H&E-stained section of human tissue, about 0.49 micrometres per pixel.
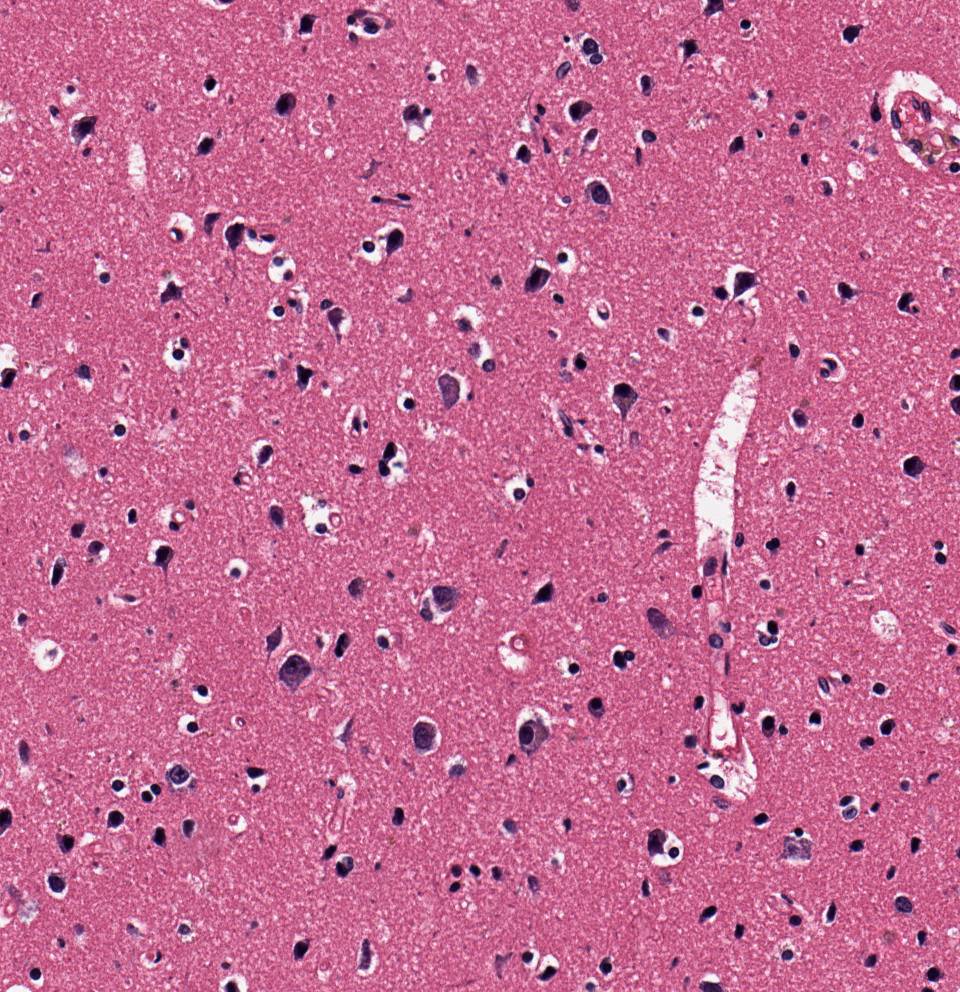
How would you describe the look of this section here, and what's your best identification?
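Cells are scattered singly and fairly evenly across the entire field, forming no glands or other units. Most are small, with round dark nuclei and little visible cytoplasm. Between them the background is finely granular and uniformly pink. In the top right corner, a small vessel cut in cross-section contains cells within its lumen. The section is cerebral cortex.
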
